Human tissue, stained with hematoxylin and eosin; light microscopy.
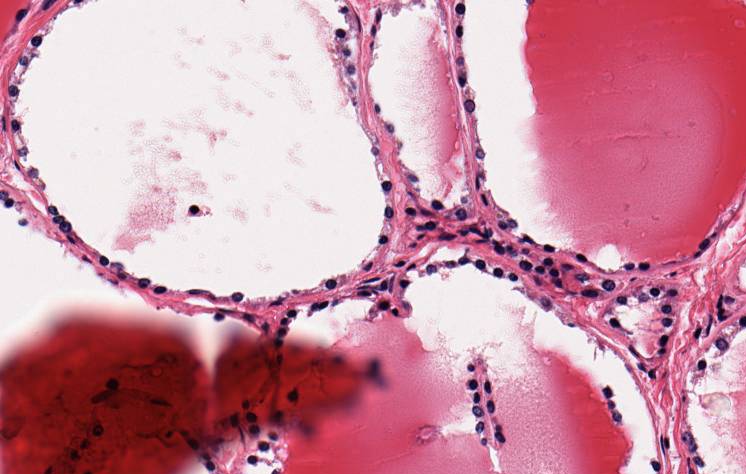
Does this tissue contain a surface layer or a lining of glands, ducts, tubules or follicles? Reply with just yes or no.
Yes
